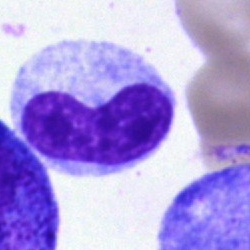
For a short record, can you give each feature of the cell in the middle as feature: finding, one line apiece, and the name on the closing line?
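Outline: round and smooth
Nucleus shape: kidney-shaped, indented on the upper side
Nucleus position: lower part of the cell, most cytoplasm above it
Nucleoli: none visible
Name: band neutrophil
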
